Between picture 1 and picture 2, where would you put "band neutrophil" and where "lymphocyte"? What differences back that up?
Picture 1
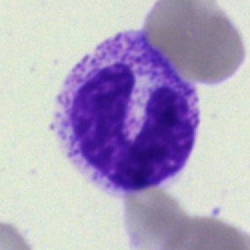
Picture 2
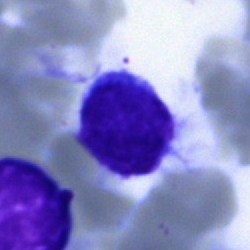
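Picture 1 shows a band neutrophil; picture 2 shows a lymphocyte. In picture 1 the cell outline is roughly round, and the nucleus is bent into a U whose opening faces upward, with pale lilac cytoplasm filling the notch between its two limbs. These limbs stay broad along their length and are not joined by thin threads.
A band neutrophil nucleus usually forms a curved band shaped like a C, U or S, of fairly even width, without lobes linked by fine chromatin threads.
Its chromatin is dark purple and coarsely clumped, and no nucleoli are visible.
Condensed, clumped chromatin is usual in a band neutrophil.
In picture 2 the nucleus fills nearly the whole roughly round cell, whose edge is slightly irregular, and the cytoplasm is so scant that no distinct rim shows around the nucleus.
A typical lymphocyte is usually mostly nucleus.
The chromatin here is dense and dark purple with faint mottling, and no distinct nucleoli are visible.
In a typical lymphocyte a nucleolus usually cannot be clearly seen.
Faint thread-like wisps extend from the right edge of this cell.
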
